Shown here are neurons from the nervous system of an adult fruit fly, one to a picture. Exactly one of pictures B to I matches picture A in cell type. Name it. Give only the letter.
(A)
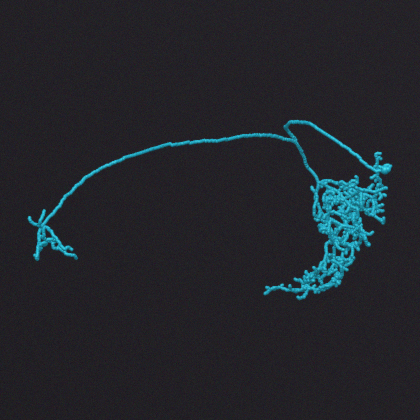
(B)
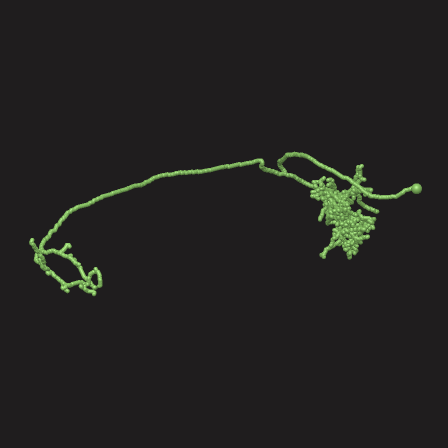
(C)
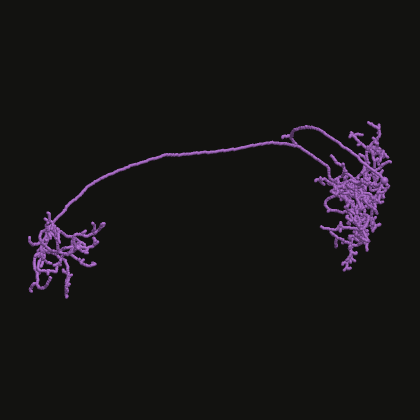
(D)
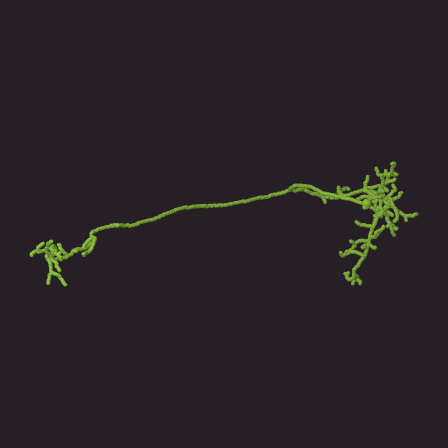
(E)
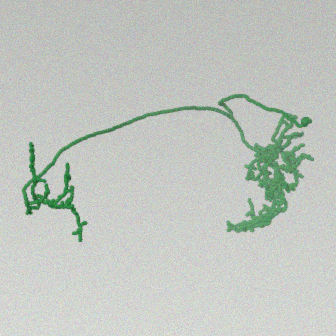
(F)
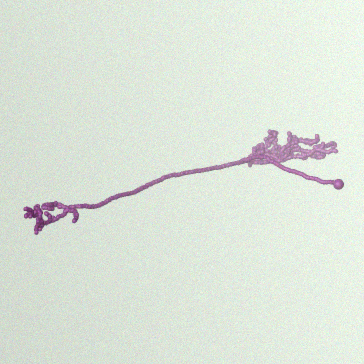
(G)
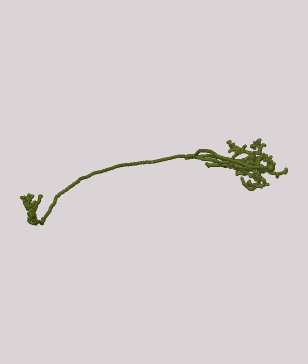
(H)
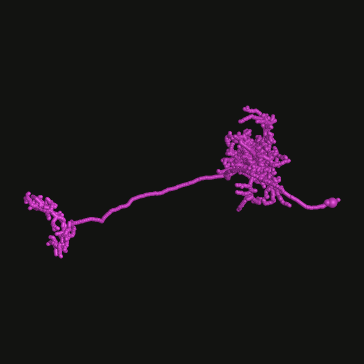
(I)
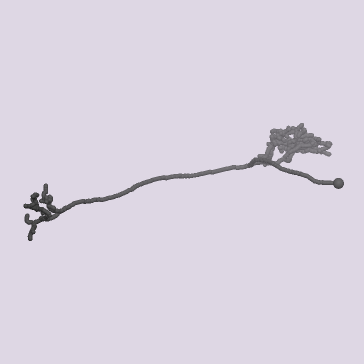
E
